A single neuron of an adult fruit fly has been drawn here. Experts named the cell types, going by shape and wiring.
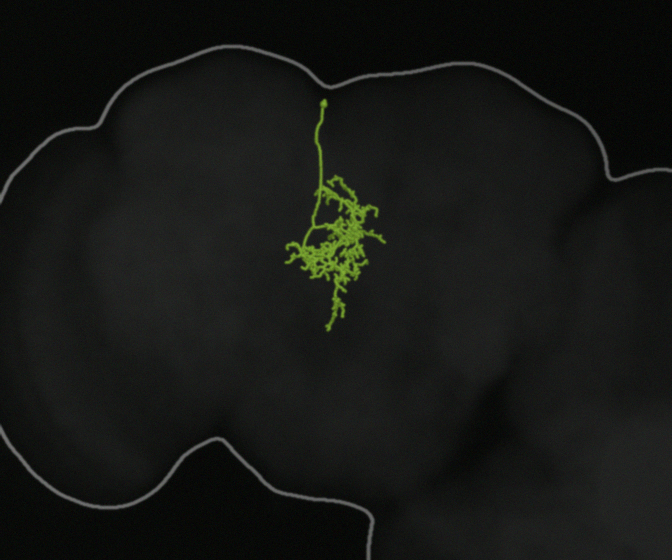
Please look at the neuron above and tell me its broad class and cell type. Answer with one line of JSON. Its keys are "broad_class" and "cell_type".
{"broad_class": "central-brain intrinsic neuron", "cell_type": "IB033"}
